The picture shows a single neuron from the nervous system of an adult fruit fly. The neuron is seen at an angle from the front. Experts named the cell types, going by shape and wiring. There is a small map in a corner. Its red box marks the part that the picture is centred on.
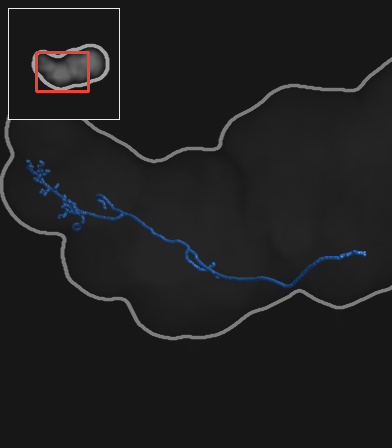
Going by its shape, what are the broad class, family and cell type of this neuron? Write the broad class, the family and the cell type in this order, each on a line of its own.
ascending neuron
hemilineage 10B
AN10B037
